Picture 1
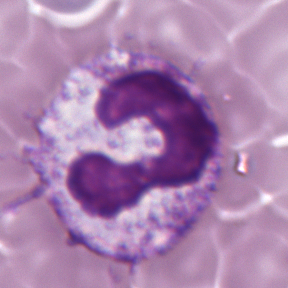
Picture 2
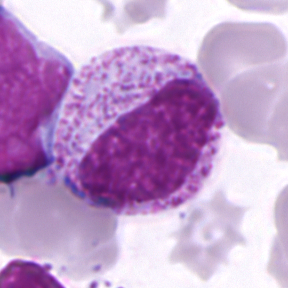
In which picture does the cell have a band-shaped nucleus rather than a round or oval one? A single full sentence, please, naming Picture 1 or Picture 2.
The cell shown in picture 1 carries a curved, lobeless band-shaped nucleus.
